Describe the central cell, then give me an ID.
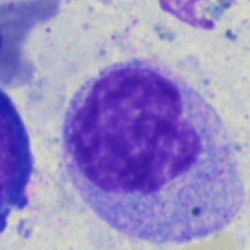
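The outline is smooth and round to slightly oval. Off-centre toward the upper left lies the nucleus, indented by a notch on its right side. Its chromatin is deep purple, mottled with small paler patches. This is a monocyte.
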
